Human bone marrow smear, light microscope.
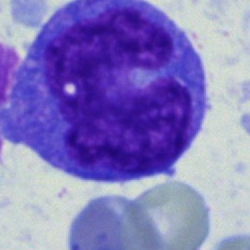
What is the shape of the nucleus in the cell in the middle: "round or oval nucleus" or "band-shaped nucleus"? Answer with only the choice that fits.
Band-shaped nucleus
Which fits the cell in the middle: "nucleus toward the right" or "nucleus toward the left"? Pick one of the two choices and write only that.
Nucleus toward the right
